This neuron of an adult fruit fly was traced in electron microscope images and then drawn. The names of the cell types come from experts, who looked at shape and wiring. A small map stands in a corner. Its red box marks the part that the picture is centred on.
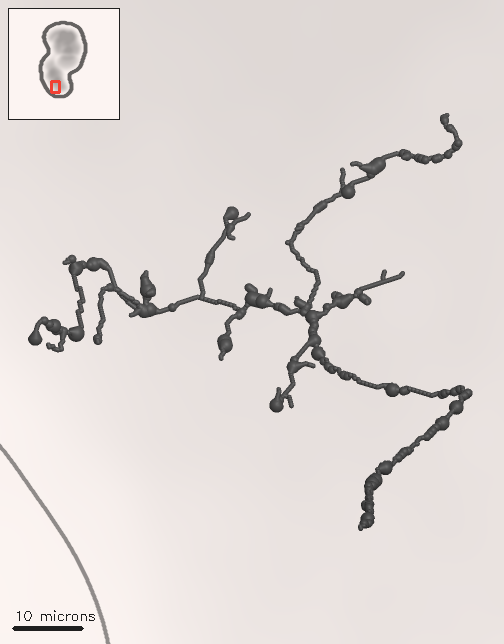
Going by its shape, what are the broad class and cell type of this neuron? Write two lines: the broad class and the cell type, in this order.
sensory neuron entering the nerve cord
SNxx29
